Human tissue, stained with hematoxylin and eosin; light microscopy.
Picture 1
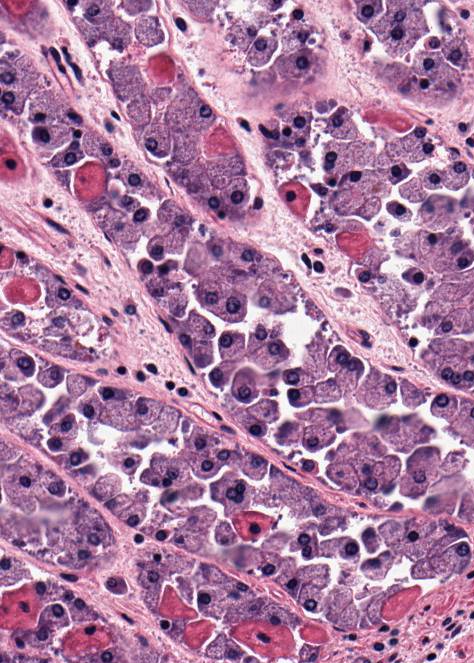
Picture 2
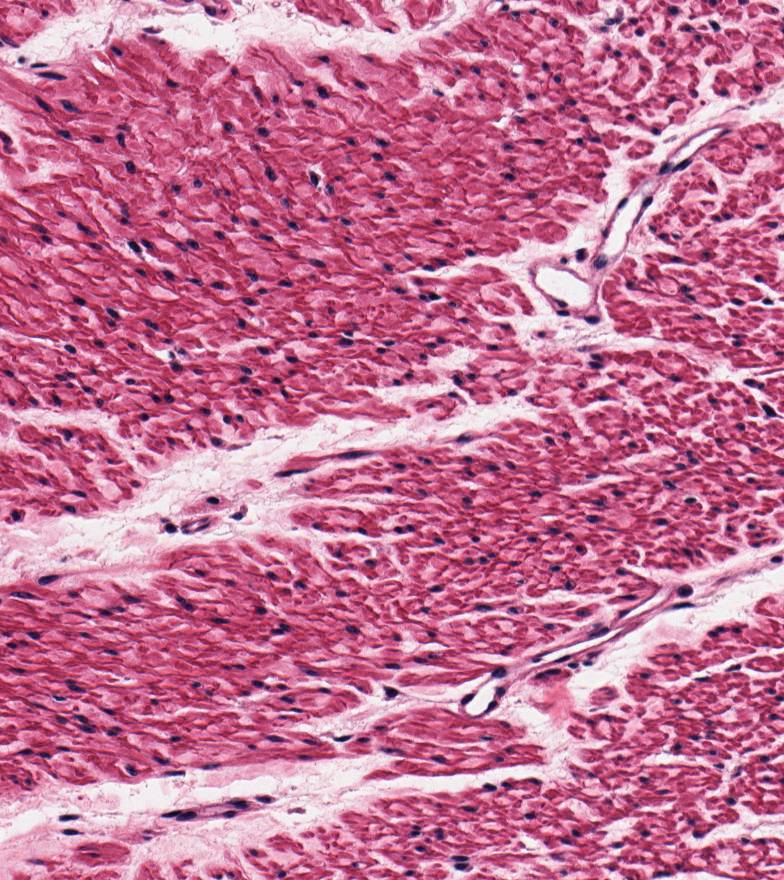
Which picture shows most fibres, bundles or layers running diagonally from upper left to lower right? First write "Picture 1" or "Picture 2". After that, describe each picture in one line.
Picture 1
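Picture 1: The cells lie in nests and cords separated by thin fibrous bands that run diagonally from upper left to lower right.
Picture 2: The whole field is filled by bundles of pink spindle-shaped cells separated by pale septa that run obliquely, rising from left to right.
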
